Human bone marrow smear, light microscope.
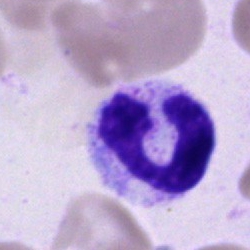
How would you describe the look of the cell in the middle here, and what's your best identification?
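Bent into a horseshoe shape, the nucleus has the opening of its curve facing upward. The cytoplasm is pale lilac-blue, its widest rim lying to the lower left of the nucleus. It is a band neutrophil.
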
